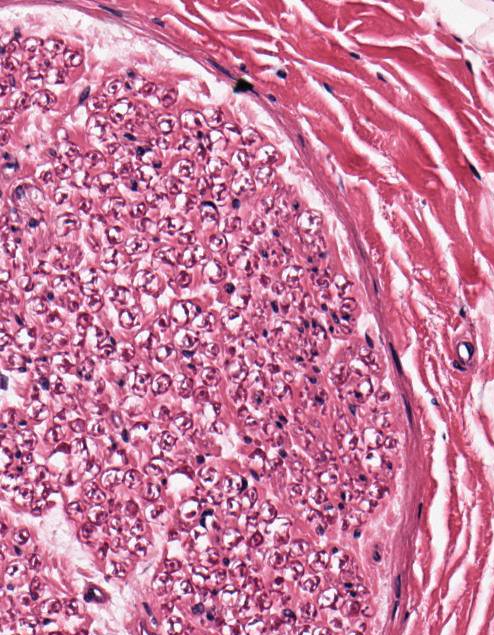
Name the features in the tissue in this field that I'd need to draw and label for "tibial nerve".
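This is the tibial nerve cut across: one large rounded bundle fills the left and centre, its fibres packed as round profiles.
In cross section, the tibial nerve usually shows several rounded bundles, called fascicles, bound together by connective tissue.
Only one bundle is in view, so that grouping is not shown.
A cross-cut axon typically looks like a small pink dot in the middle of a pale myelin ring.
Each profile fits this, with a central pink dot, a pale halo and a pink outer rim.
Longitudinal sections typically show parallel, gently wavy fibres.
No such course appears, as the fibres are nearly all cut across.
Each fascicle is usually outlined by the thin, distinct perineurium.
A curved sheath bounds the bundle on its right, and small dark nuclei lie sparsely between the profiles.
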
